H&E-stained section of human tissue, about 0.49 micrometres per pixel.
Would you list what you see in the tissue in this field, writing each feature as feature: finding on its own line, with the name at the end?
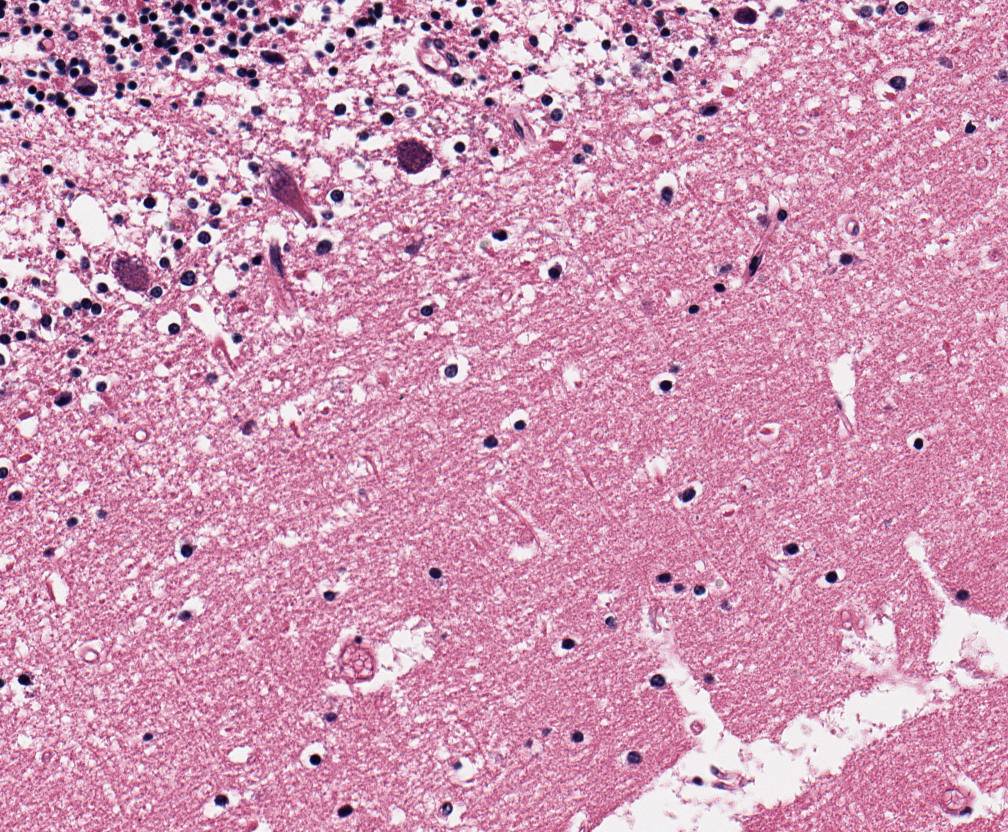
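Upper-left corner: dense crowd of small dark nuclei
Rest of field: pink fibrillary tissue
Crowded nuclei: small, round, darkly stained, little visible cytoplasm
Large cell bodies: a few, much bigger than surrounding nuclei, near the border between nucleus-rich zone and pink neuropil
Neuropil nuclei: many scattered ones within small clear halos
Name: cerebellum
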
